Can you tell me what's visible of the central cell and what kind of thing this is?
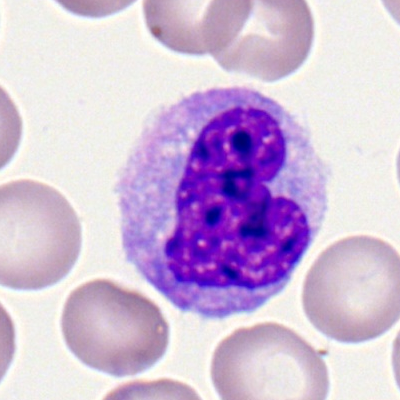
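Let me start with the outline, which is roughly round, with a slightly fuzzy, uneven edge. A deep notch cuts into the right side of the nucleus. In the cytoplasm I can find only fine, dust-like granules, and no coarse ones. I see no long projections sticking out from the cell surface either. This cell is a monocyte.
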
